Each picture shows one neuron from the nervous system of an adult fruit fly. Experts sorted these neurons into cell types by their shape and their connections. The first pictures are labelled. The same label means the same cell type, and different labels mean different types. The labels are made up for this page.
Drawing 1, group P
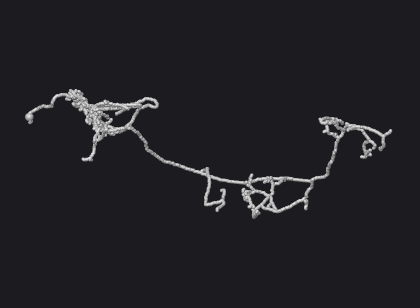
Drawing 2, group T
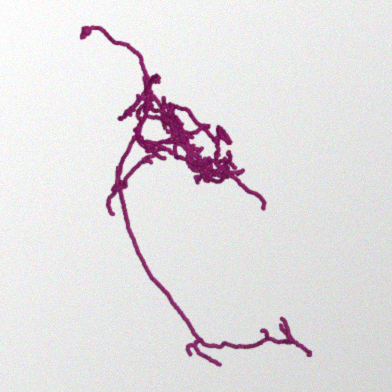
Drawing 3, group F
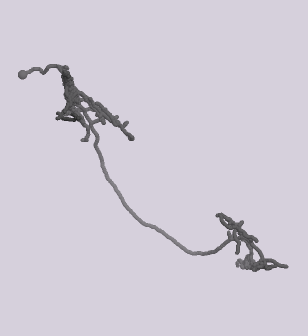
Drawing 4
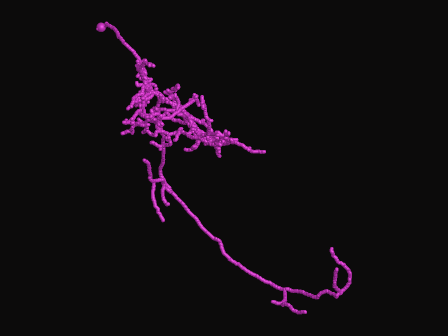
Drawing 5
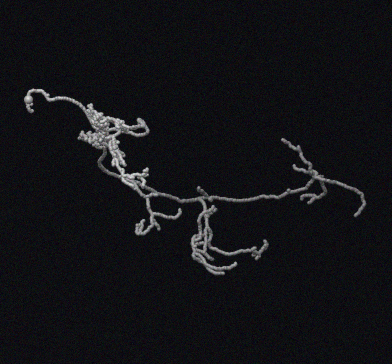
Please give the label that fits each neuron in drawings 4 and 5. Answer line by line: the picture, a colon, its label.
4: group T
5: group P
